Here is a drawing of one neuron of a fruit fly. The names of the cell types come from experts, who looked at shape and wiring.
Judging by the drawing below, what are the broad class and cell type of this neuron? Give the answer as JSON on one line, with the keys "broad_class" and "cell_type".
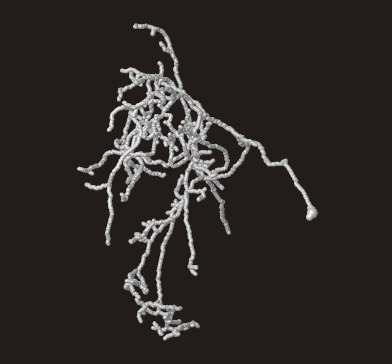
{"broad_class": "central-brain intrinsic neuron", "cell_type": "SIP031"}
